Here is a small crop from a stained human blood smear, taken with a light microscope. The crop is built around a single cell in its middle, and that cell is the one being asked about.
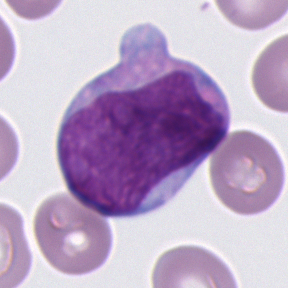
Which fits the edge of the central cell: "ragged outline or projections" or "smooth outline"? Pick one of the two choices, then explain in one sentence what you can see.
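Ragged outline or projections. A single rounded bleb of cytoplasm protrudes from the top of the cell.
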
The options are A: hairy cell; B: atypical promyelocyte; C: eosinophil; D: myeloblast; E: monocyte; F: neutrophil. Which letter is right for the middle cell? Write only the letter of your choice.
B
